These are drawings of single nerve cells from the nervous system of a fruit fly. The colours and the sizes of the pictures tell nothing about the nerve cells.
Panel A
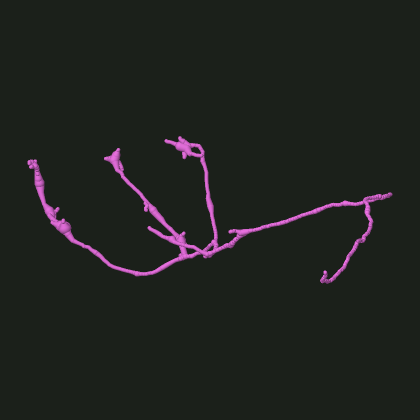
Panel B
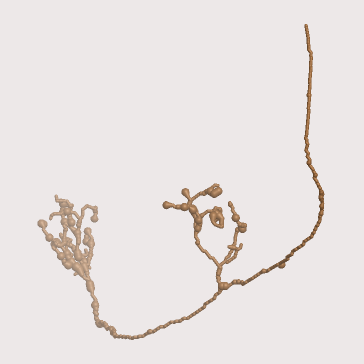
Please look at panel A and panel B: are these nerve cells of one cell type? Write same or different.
different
